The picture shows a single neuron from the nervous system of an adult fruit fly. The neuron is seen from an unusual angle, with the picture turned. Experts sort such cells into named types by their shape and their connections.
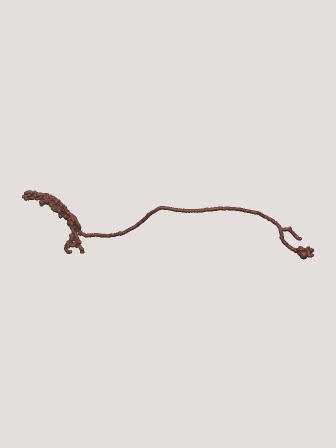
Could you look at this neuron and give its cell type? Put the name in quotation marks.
"DNg12_d"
